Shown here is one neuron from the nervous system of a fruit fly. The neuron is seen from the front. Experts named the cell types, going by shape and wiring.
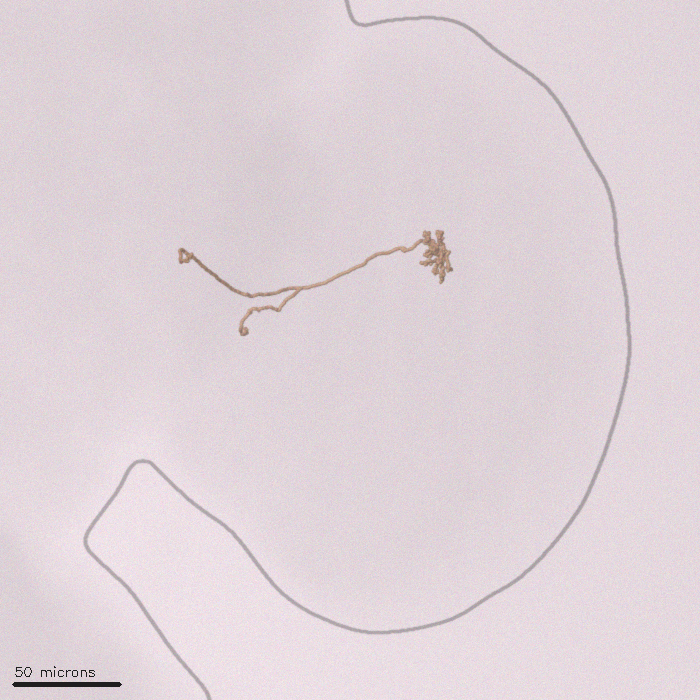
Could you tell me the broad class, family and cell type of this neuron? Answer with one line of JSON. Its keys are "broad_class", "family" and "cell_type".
{"broad_class": "visual projection neuron", "family": "LPC", "cell_type": "LPC2"}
